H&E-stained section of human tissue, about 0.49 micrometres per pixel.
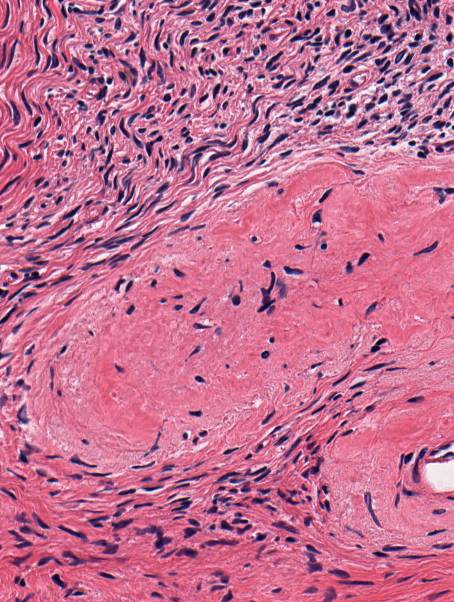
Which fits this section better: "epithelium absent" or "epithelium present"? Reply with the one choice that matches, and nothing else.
Epithelium absent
